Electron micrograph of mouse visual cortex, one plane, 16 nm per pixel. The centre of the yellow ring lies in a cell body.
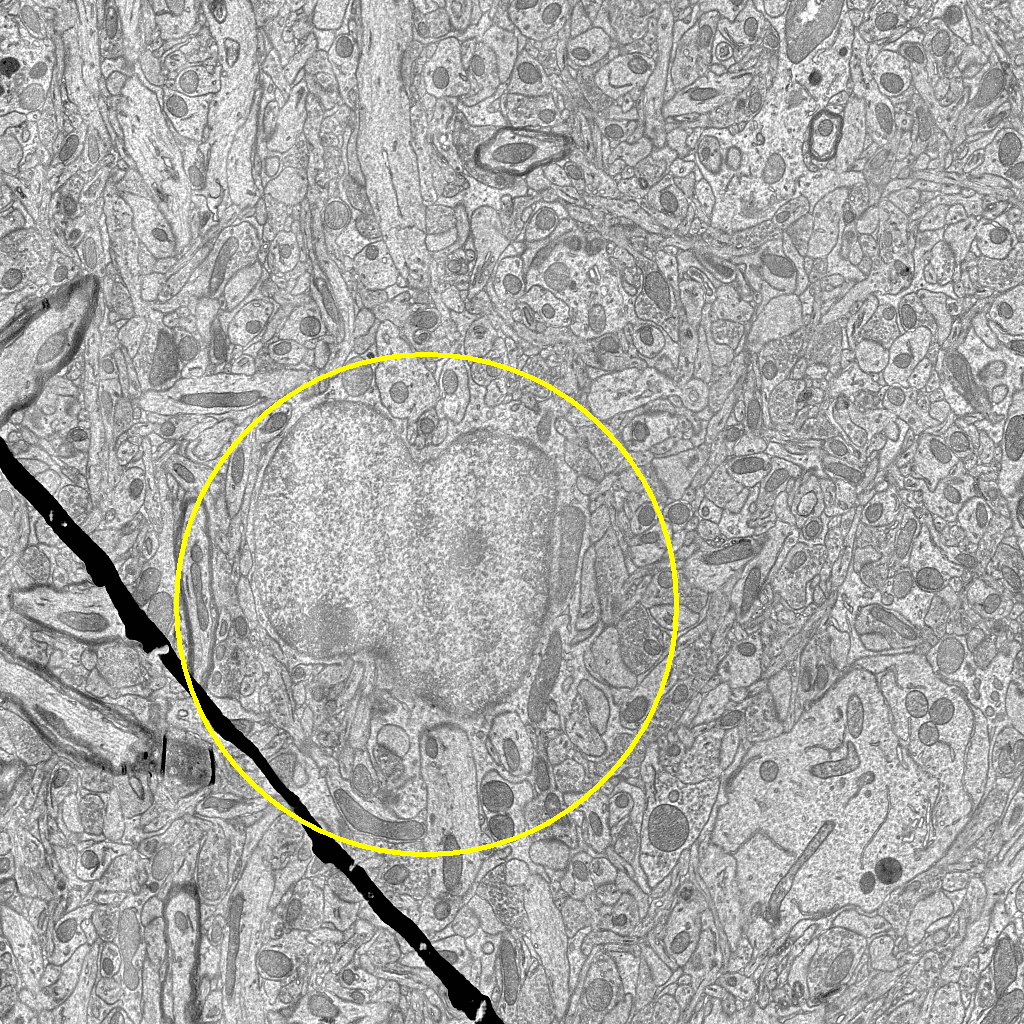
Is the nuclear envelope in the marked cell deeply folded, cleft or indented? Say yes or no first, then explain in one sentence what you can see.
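Yes. The nucleus has a deep notch in its upper edge that divides it into two rounded lobes.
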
